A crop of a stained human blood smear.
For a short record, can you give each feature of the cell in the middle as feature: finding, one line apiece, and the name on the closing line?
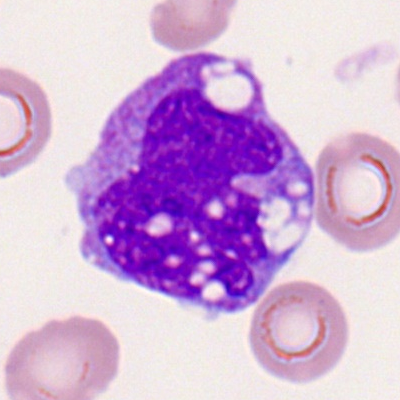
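Nucleus: fills most of the cell
Nuclear border: irregular, indented
Vacuoles: numerous, clear, round, lying over the nucleus
Largest vacuole: at the top of the cell
Name: monocyte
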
